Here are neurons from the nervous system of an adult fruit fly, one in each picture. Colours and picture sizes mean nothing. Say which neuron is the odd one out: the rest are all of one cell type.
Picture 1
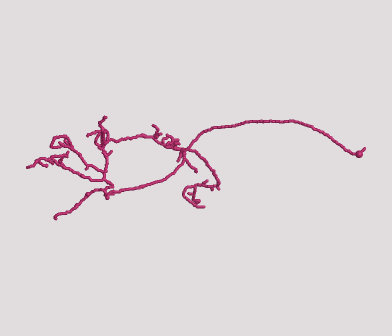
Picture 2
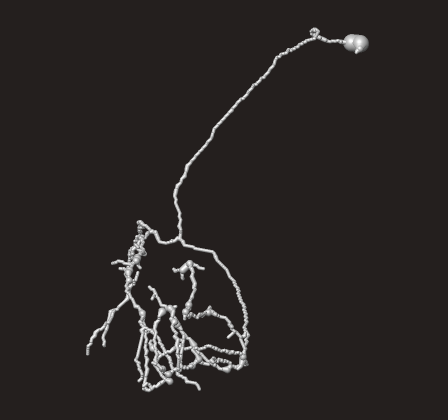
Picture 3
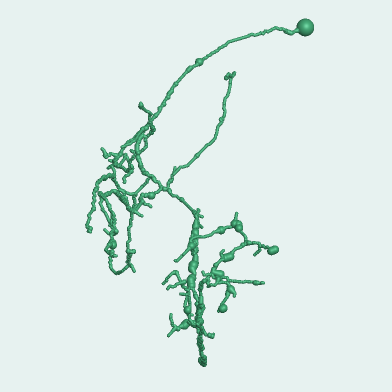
Picture 3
